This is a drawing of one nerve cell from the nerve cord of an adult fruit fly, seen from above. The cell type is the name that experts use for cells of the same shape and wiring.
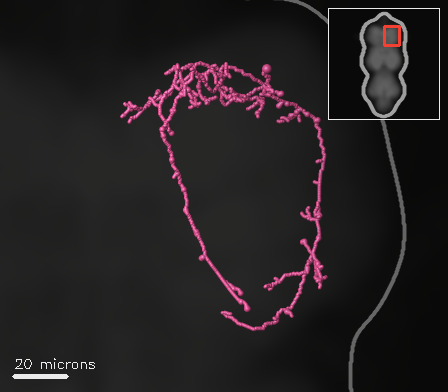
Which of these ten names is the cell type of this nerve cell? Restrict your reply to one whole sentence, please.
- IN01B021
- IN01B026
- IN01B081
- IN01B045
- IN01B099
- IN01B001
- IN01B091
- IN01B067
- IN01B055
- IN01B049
What this nerve cell is, by cell type, is IN01B045.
